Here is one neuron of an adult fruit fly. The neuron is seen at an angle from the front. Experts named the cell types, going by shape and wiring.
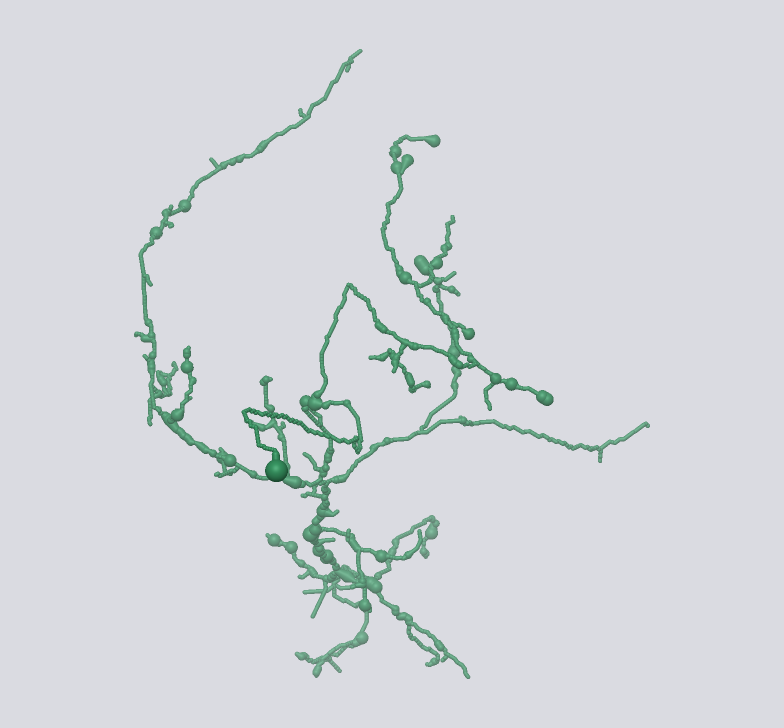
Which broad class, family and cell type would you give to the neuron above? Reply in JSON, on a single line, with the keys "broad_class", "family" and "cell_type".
{"broad_class": "nerve-cord intrinsic neuron", "family": "hemilineage 16B", "cell_type": "IN16B114"}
